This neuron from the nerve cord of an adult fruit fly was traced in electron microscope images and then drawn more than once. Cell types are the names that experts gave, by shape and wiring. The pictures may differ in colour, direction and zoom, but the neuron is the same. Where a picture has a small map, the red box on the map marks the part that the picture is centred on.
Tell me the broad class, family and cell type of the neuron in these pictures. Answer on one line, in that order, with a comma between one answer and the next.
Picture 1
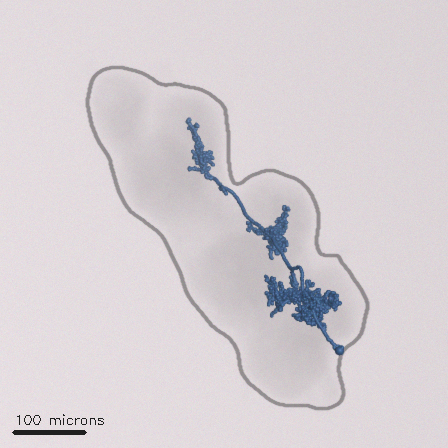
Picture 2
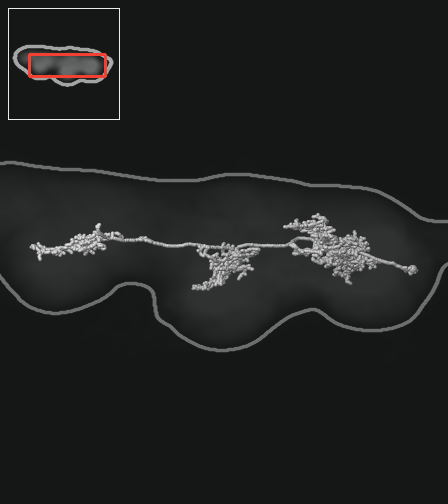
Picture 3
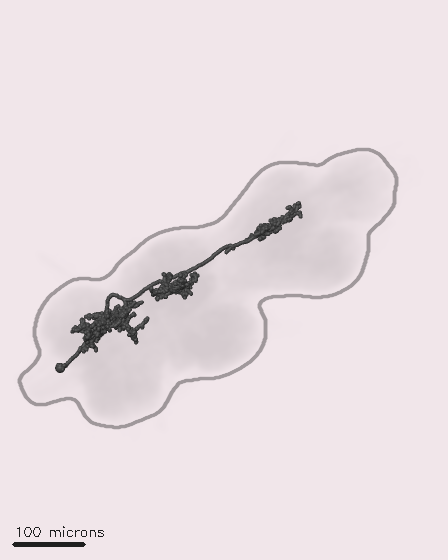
nerve-cord intrinsic neuron, hemilineage 07B, IN07B020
